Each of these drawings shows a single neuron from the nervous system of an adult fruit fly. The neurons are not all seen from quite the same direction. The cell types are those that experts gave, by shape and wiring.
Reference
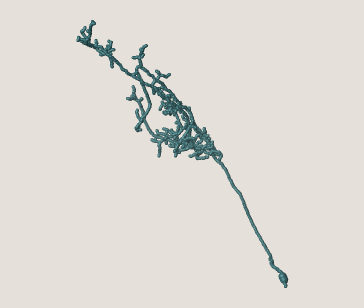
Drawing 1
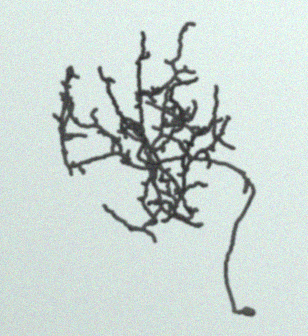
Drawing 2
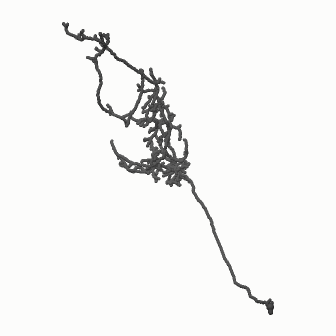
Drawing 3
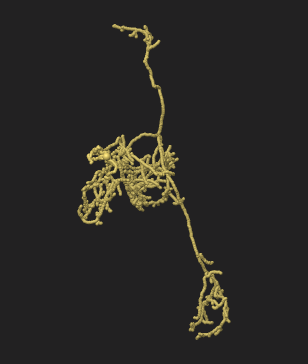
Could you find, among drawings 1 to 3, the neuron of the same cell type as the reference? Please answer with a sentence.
Drawing 2 is of the same cell type.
